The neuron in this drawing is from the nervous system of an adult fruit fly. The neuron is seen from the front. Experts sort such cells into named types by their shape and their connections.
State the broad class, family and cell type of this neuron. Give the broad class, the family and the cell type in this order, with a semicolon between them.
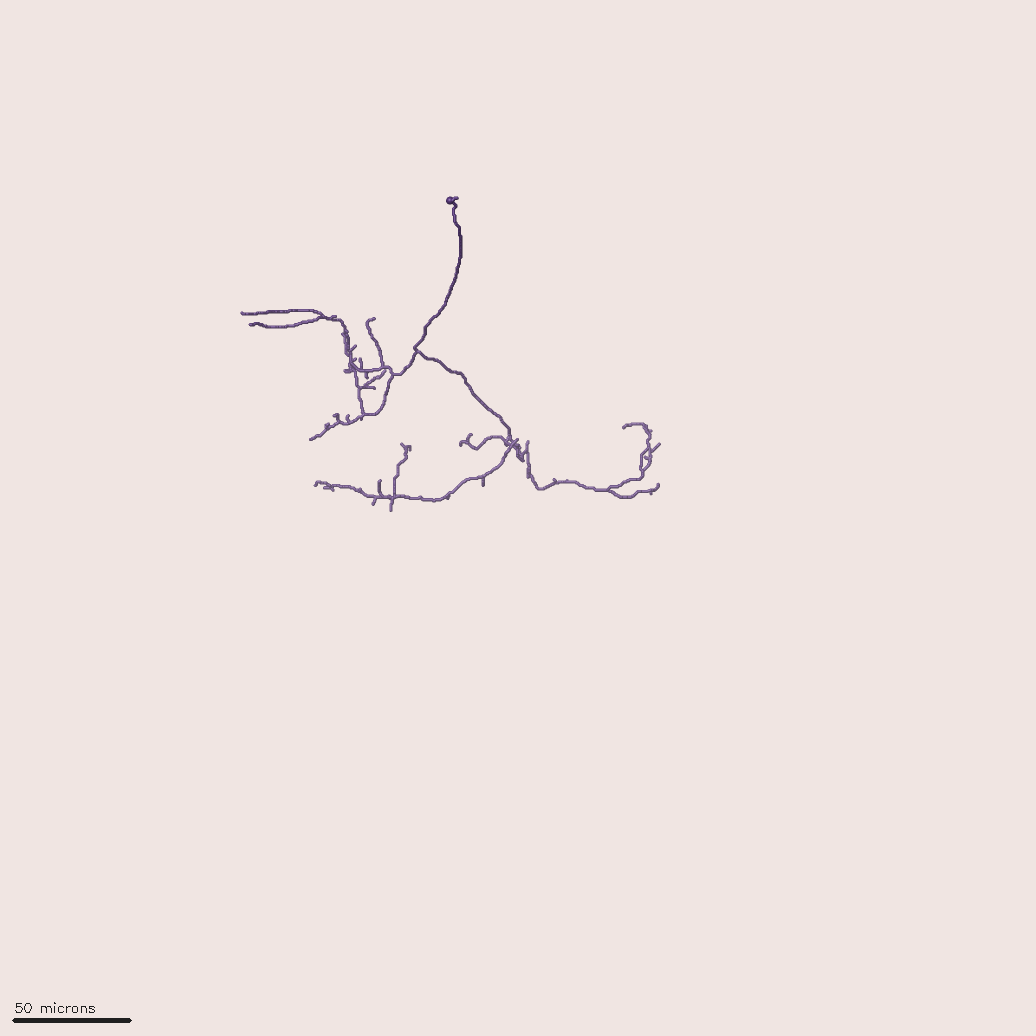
central-brain intrinsic neuron; hemilineage SMPad2; CL048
